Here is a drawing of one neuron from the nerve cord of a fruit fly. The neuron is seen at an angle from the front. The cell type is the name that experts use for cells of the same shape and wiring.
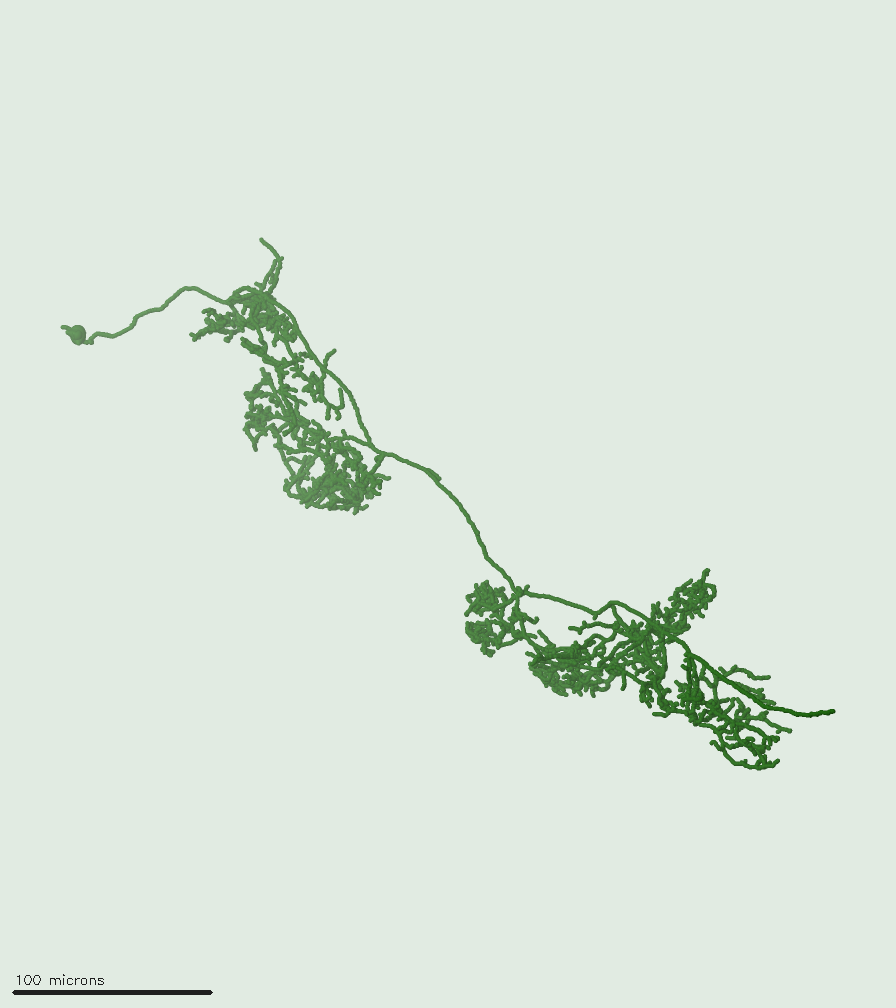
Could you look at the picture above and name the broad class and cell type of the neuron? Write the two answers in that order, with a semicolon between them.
ascending neuron; ANXXX027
